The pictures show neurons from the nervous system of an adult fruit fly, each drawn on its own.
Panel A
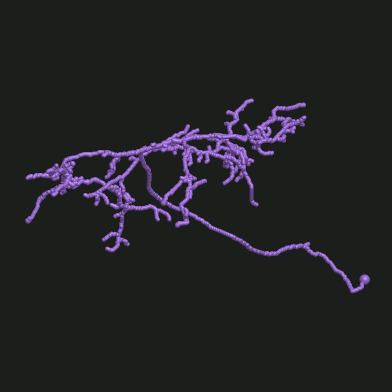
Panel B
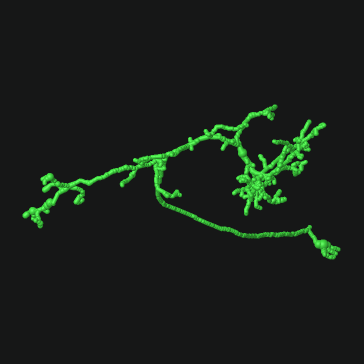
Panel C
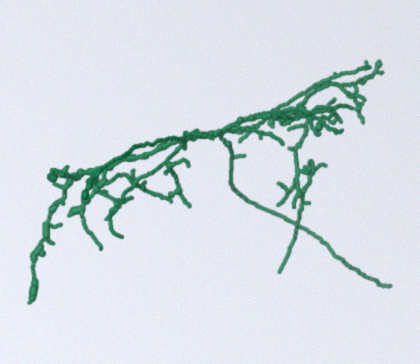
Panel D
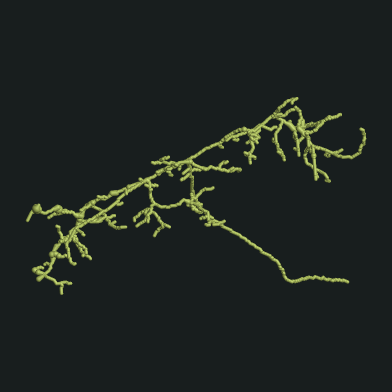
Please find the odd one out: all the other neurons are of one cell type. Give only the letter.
A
